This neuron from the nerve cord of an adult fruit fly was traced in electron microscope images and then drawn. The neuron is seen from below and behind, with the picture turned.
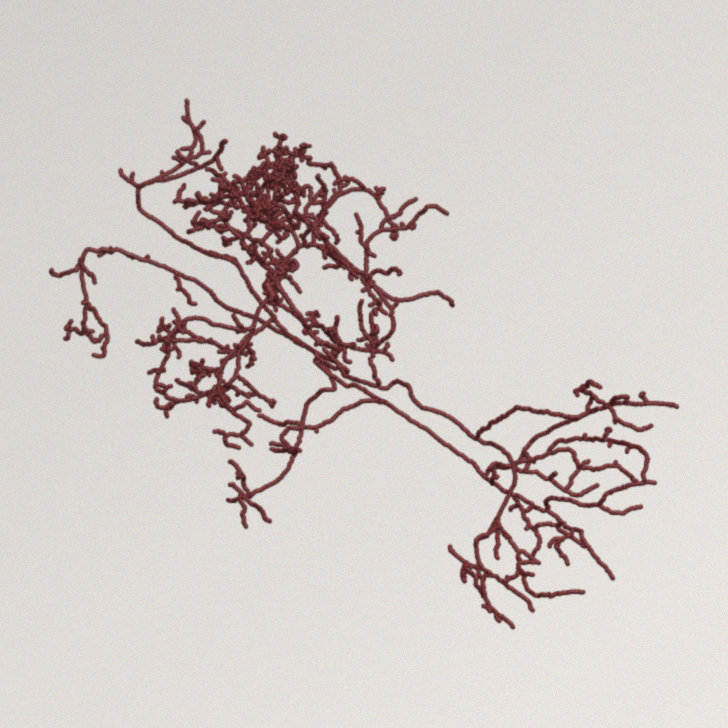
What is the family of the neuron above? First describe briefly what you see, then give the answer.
The picture shows more than a hundred branch ends. In this view it is about as wide as it is tall. This is a nerve-cord intrinsic neuron. The family is hemilineage 06B.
